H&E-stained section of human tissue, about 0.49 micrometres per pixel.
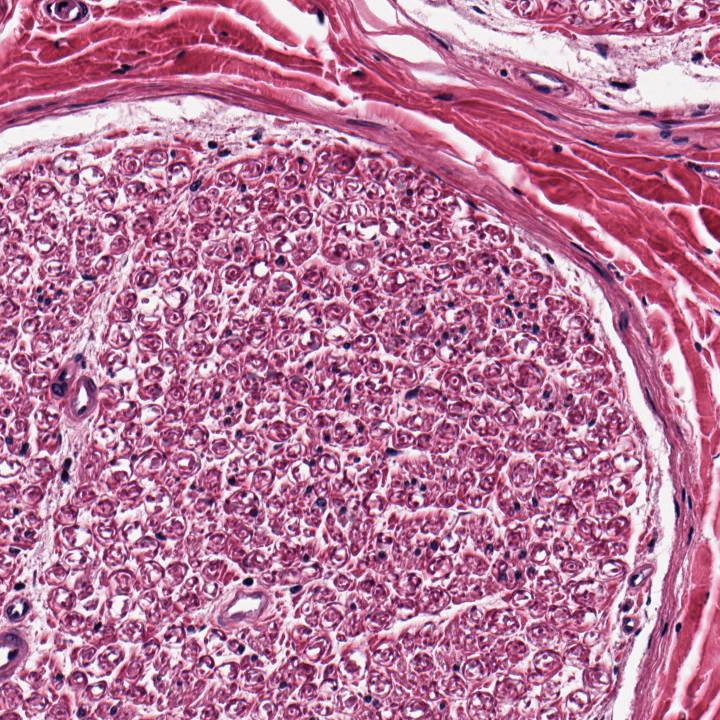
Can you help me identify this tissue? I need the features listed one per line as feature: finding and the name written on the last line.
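Bundle: large, rounded, packed with small round profiles cut across.
Nuclei: small, dark, sparse, fairly evenly spread among the fibres.
Sheath: thin flattened layers with elongated nuclei, along upper and right edges.
Vessels: small, open round lumens, near the left edge and lower part.
Name: tibial nerve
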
